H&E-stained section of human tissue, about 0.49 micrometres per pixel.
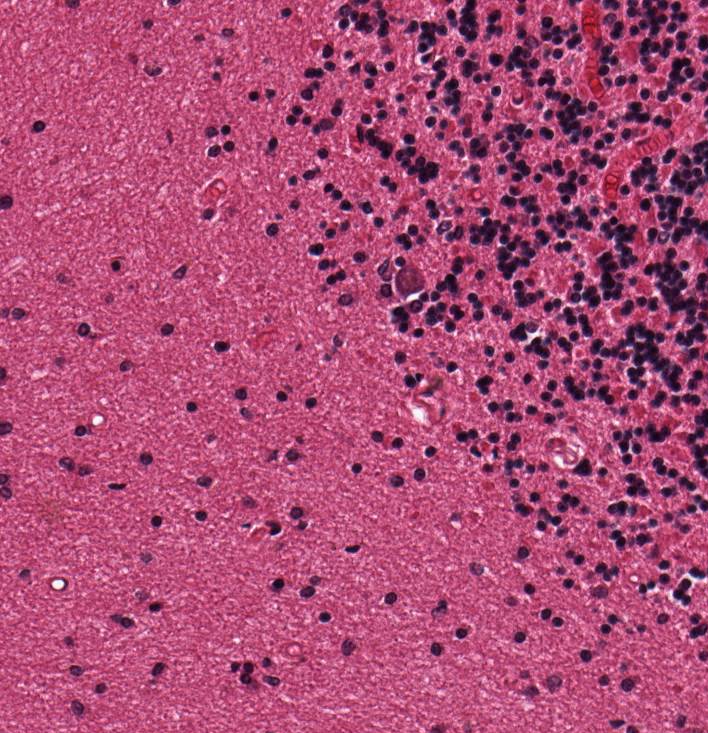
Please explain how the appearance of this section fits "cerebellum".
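On the matching side for the cerebellum, the dense upper-right region is made of closely packed small round dark nuclei with scant visible cytoplasm.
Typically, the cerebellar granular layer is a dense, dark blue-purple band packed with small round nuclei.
The left region, a sparsely nucleated, finely fibrillary pink neuropil with scattered small nuclei, meets it along a diagonal from the top centre to the lower right corner.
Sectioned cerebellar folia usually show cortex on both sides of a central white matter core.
Not matching: the field shows just these two regions, with no core flanked by cortex.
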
